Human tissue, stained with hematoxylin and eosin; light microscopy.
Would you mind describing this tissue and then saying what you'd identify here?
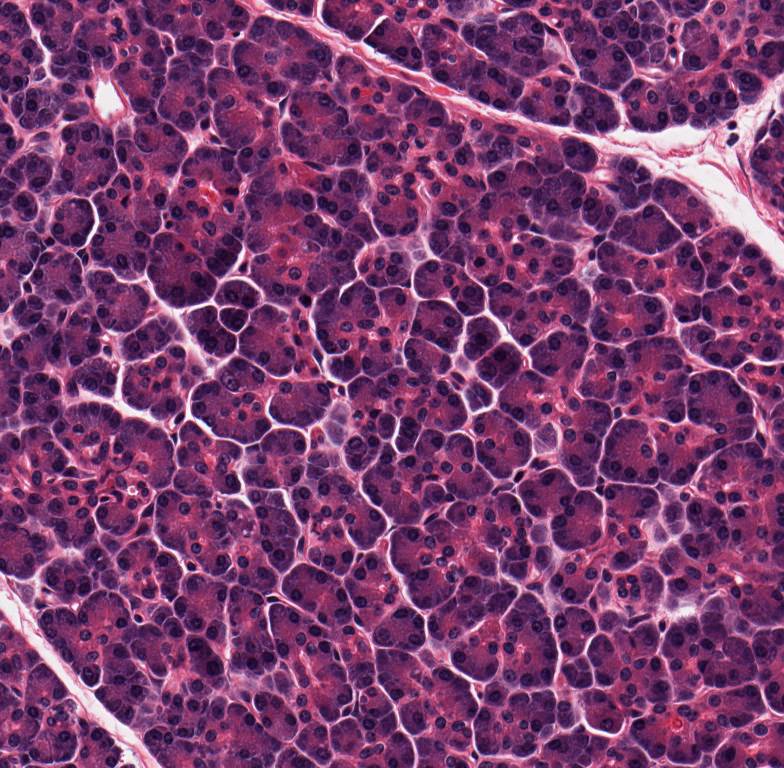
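Across the whole field I see small rounded acini packed back to back. The acinar cells keep their round dark nuclei toward each cell's base, at the outer edge of the acinus. Their cytoplasm is purple at the bases and grows pinker toward each acinus's centre. Between neighbouring acini there's very little stroma. So this is pancreas.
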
